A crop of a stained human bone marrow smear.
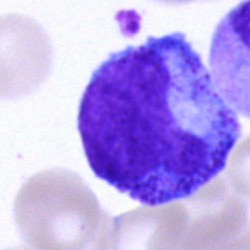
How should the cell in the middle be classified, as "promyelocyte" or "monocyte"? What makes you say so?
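This one is a promyelocyte. Notice the pale, clear zone of cytoplasm in the upper right, tucked against the concave side of the nucleus. Outside that zone the cytoplasm stains blue, with fine purple granules scattered through it, easiest to see along the cell's rim. The chromatin is deep purple and finely mottled.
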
